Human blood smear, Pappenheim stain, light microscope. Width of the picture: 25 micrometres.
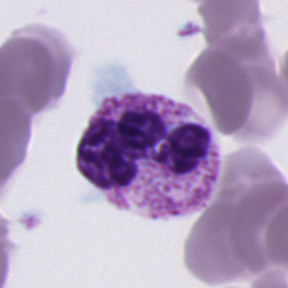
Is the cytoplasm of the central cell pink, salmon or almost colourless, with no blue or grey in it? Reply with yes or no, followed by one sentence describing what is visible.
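Yes. The cytoplasm is pale pink rather than blue.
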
